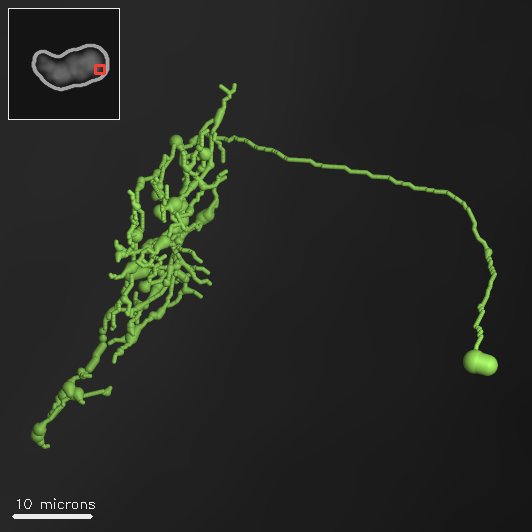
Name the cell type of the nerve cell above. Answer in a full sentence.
The cell type is Cm6.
